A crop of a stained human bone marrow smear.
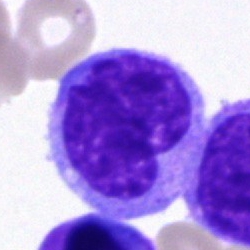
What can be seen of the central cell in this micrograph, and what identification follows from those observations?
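An indentation on the right side of the nucleus gives it a kidney-like shape, and the nucleus fills most of the cell. The cytoplasm is pale blue-lavender. Small fuzzy bumps mark the left edge of the cell. It is a monocyte.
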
